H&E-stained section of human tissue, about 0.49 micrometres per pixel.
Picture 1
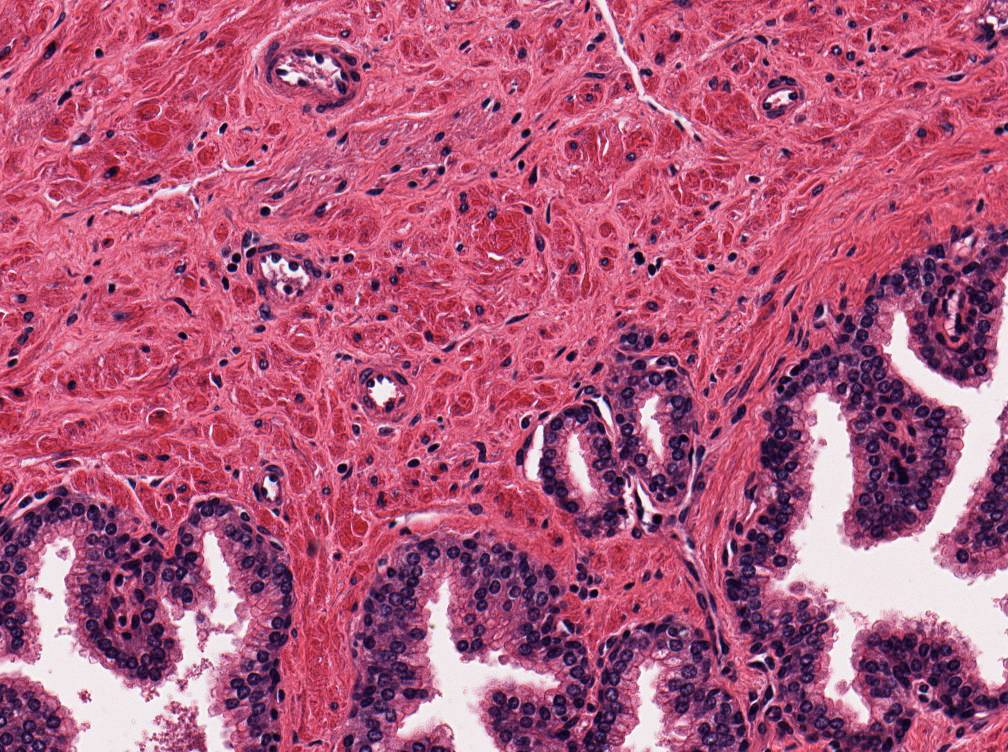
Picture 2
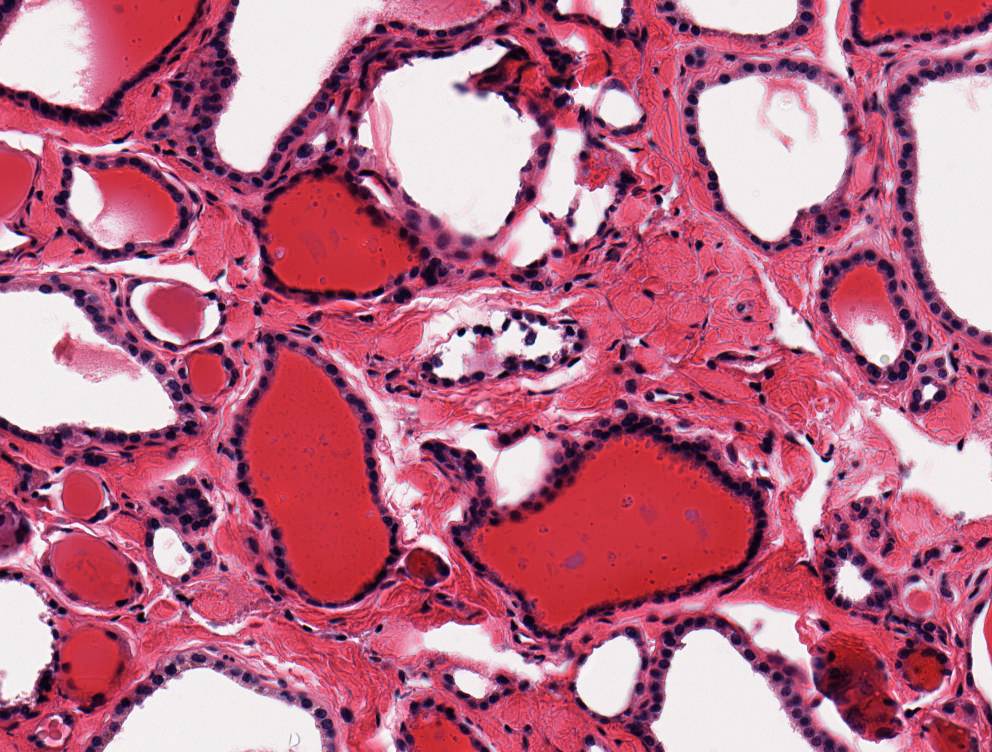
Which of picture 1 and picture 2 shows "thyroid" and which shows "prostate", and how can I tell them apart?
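Answer first: prostate in picture 1, thyroid in picture 2. Layout: prostate glands run along the bottom and right, dense pink stroma fills the upper half, and the larger glands have irregular outlines with epithelial folds projecting into their lumens. Lining: prostate glands have columnar cells, pale pink toward the lumen, with dark round nuclei crowded basally; thyroid follicles have one layer of low cuboidal to flattened cells with small, round, dark nuclei in an even row. Contents: many thyroid follicles, including large central ones, hold smooth, homogeneous, deep red material. Stroma: the prostate has bright pink smooth muscle bundles running in many directions, the thyroid pink fibrous stroma with spindle-shaped nuclei.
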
